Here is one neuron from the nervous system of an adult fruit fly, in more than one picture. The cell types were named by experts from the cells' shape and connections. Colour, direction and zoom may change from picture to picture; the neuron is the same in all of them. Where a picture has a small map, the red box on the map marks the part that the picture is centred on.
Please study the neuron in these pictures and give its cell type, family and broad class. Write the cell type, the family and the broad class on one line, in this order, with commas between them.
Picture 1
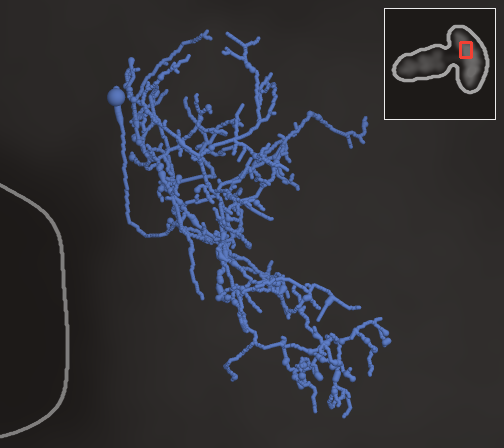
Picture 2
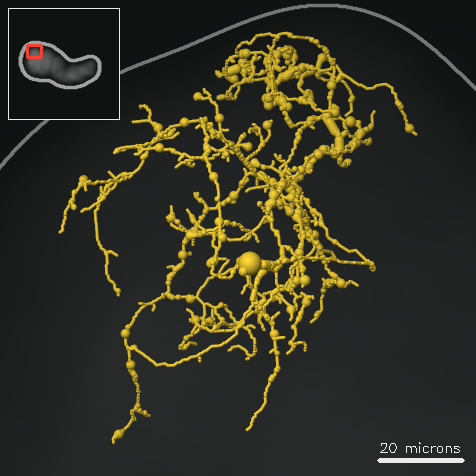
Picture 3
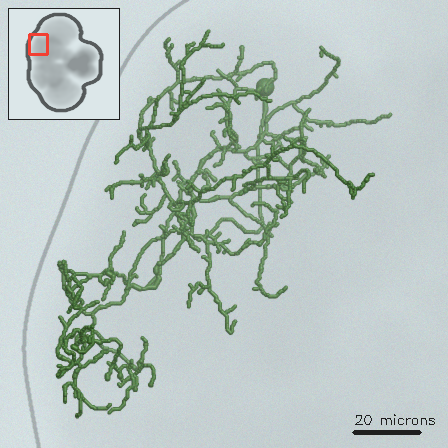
LHPV6c2, hemilineage LHp2, central-brain intrinsic neuron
